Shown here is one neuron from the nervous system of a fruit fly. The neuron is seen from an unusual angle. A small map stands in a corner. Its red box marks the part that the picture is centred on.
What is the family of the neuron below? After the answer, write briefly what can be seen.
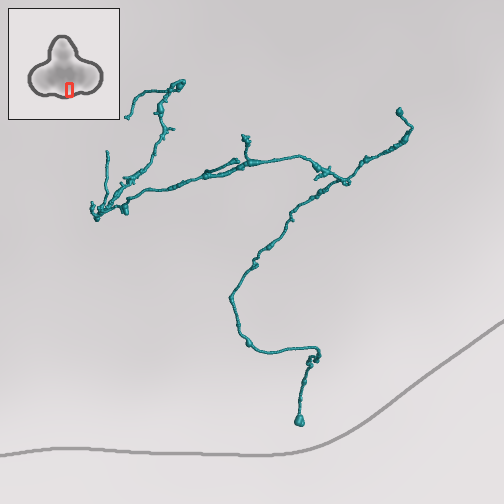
The name of its family is class gustatory. It is a sensory neuron entering the brain. The drawing shows no cell body. As drawn here it is about as wide as it is tall.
